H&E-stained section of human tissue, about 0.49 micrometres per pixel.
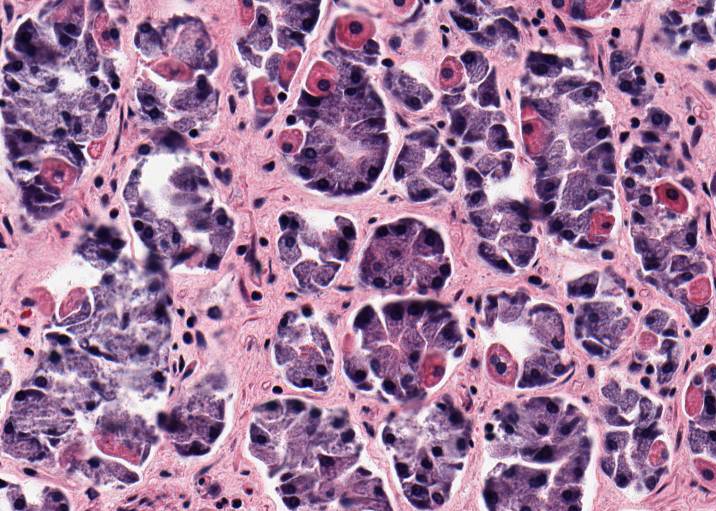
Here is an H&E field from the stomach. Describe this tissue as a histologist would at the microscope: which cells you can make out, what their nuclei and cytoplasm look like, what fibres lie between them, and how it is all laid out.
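Cells in clusters; most have purple-grey granular cytoplasm and dark round nuclei. Interspersed: rounded cells, bright pink cytoplasm, single central round nucleus. Pink cells far fewer than purple. Some clusters, e.g. near field centre, show a small central lumen with cells arranged radially around it.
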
